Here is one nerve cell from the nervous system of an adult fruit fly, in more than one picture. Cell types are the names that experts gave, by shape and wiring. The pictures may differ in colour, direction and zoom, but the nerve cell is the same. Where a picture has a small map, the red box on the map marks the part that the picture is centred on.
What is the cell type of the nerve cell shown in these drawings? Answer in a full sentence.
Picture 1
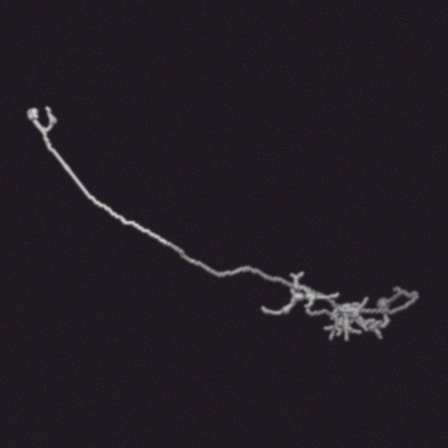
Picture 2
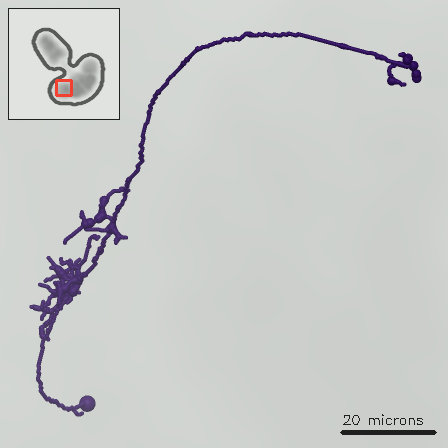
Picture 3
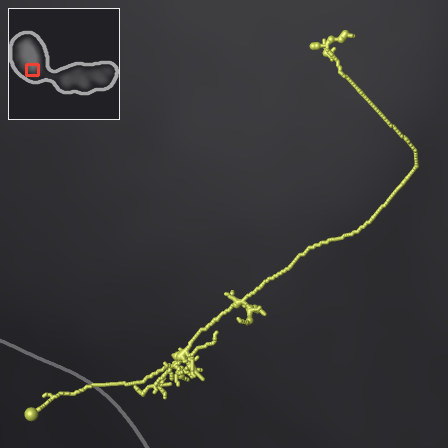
The cell type is Tm20.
